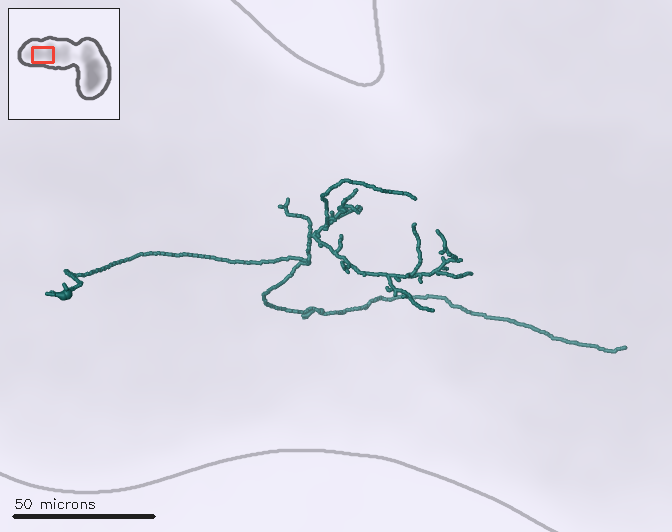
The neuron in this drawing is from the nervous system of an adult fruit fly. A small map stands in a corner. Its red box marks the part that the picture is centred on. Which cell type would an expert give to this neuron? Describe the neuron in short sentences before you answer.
It lies in the nerve cord. From left to right in the picture it spans about 200 microns. This is a nerve-cord intrinsic neuron. The cell type is IN07B096_d.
